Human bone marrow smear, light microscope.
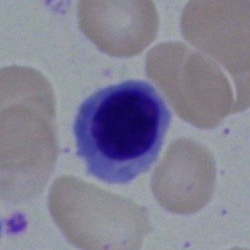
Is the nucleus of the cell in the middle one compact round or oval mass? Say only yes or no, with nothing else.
Yes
